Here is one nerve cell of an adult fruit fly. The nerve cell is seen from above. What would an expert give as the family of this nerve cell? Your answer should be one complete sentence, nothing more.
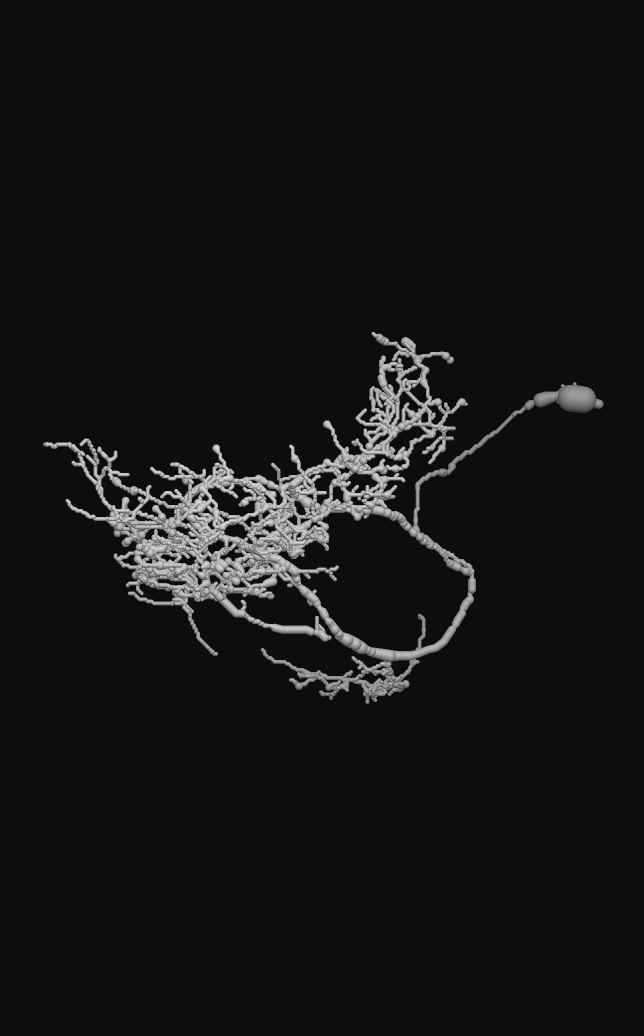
Family hemilineage LHl3 is the family of this nerve cell.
